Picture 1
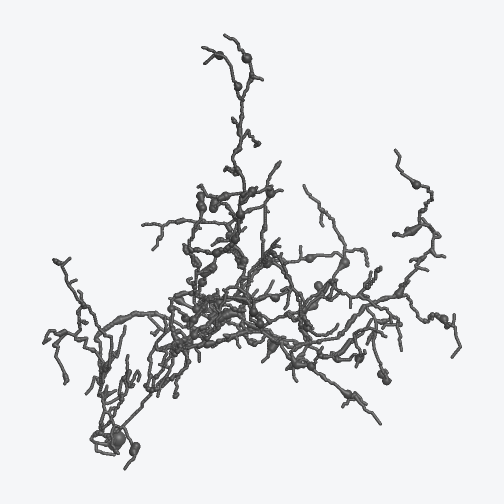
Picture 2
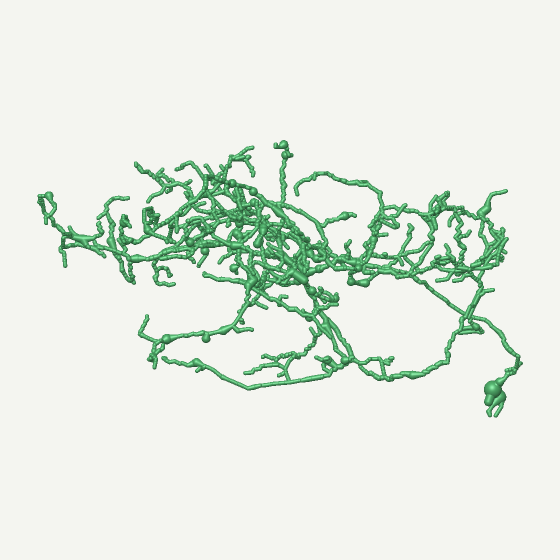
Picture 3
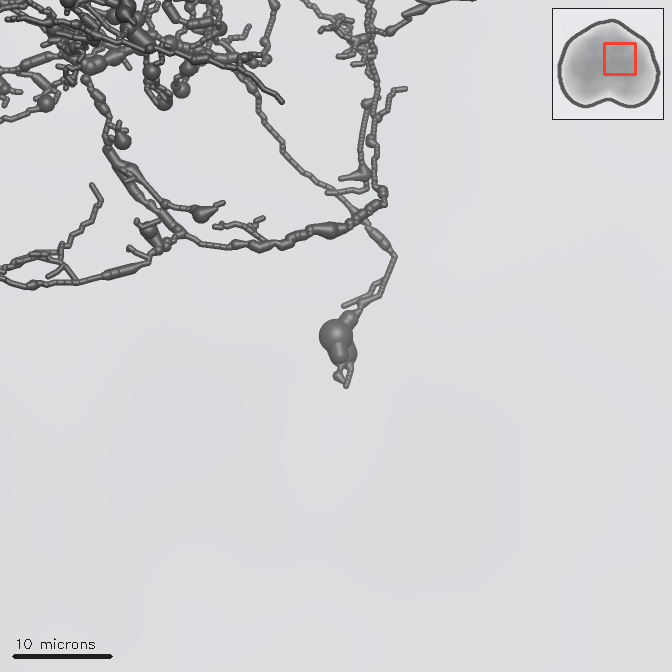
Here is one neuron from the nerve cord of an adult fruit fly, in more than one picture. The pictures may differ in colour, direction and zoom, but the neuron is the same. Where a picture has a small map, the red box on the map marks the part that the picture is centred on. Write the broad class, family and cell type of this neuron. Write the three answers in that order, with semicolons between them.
nerve-cord intrinsic neuron; hemilineage 14A; IN14A020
